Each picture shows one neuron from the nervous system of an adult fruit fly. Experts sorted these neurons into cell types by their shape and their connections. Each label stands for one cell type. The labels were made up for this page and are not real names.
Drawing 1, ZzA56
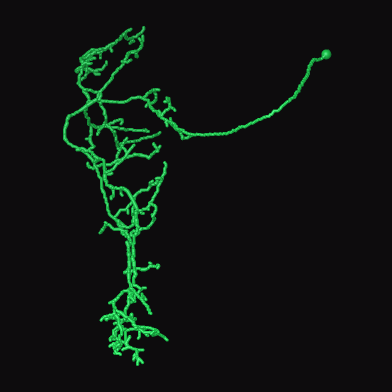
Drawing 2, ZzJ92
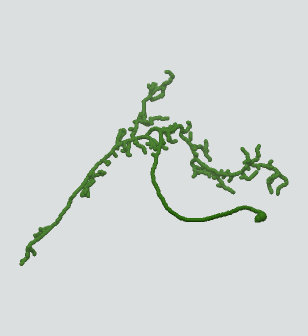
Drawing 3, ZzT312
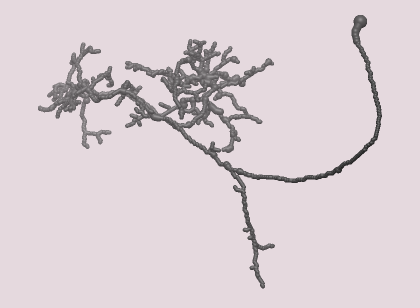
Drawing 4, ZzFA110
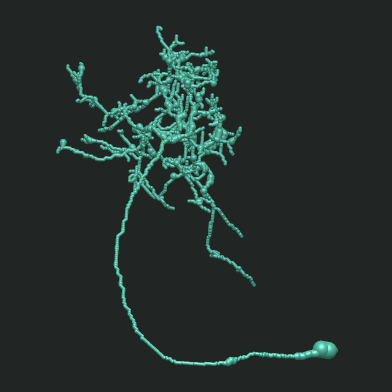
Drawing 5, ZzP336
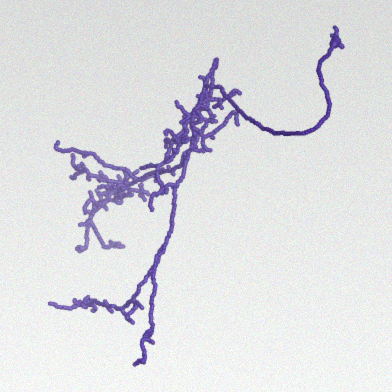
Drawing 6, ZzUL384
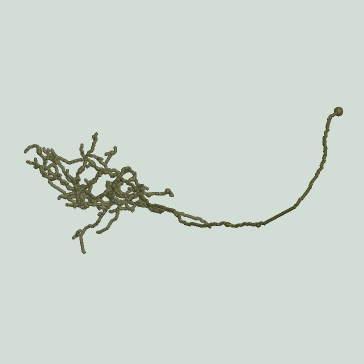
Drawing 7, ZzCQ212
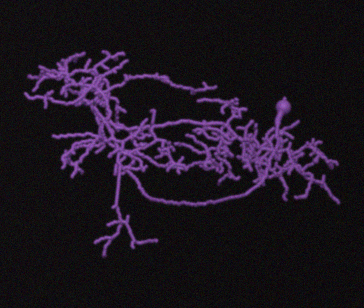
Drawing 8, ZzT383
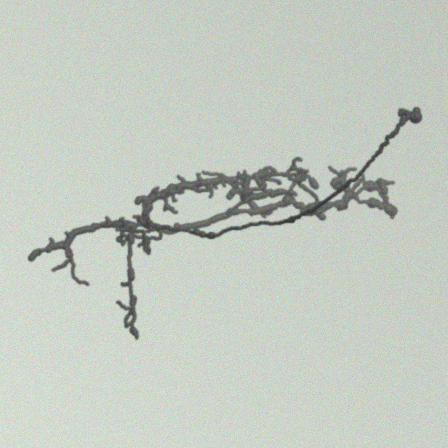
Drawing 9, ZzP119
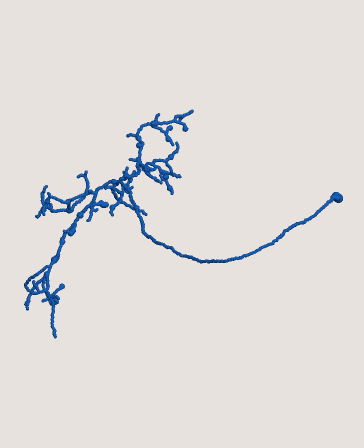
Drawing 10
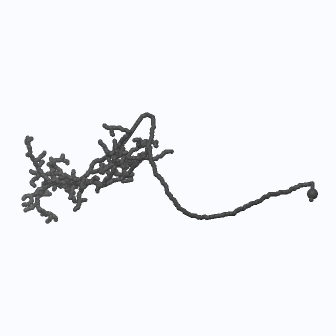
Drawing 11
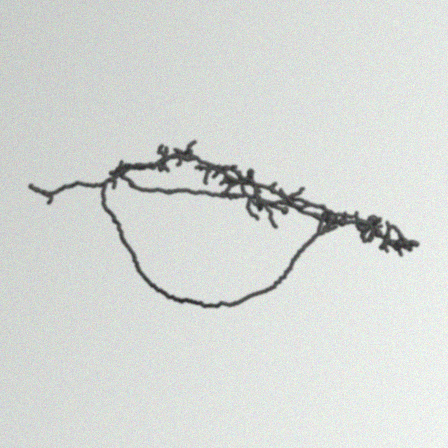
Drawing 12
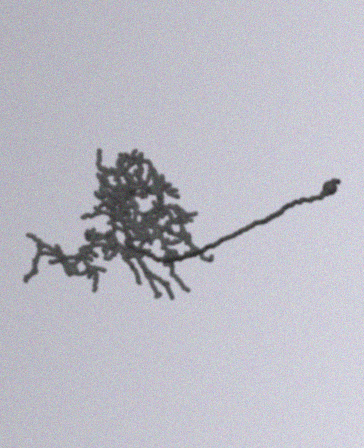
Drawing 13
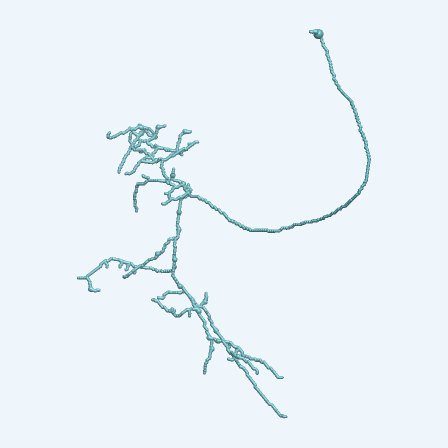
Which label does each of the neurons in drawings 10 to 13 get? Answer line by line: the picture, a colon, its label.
10: ZzP336
11: ZzT383
12: ZzFA110
13: ZzP119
